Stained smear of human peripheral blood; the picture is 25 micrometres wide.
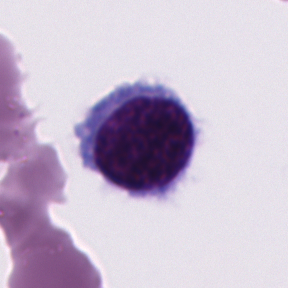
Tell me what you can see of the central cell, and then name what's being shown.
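Starting with the nucleus: it sits off-centre, over toward the right side of the cell. The cytoplasm is just a scant rim, widest on the left. I see no distinct nucleolus. Fine, ragged, hair-like projections fringe the outline. So this is a hairy cell.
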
